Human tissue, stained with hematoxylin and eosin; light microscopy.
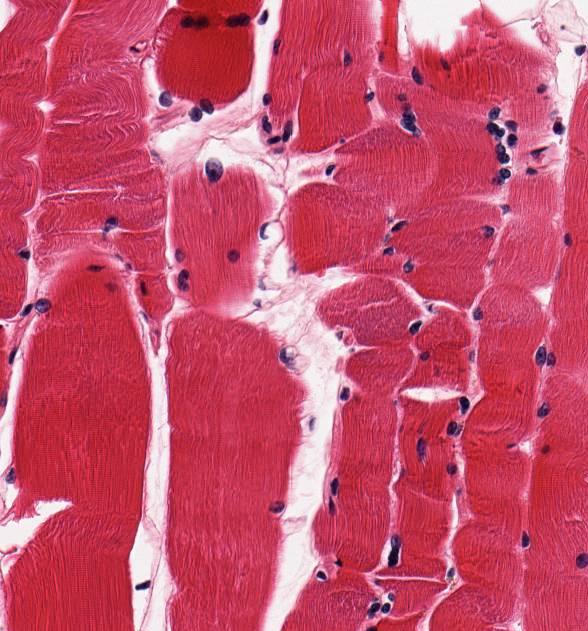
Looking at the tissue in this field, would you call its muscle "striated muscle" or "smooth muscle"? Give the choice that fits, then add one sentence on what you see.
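Striated muscle. Fine transverse cross-striations are visible across the fibres.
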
